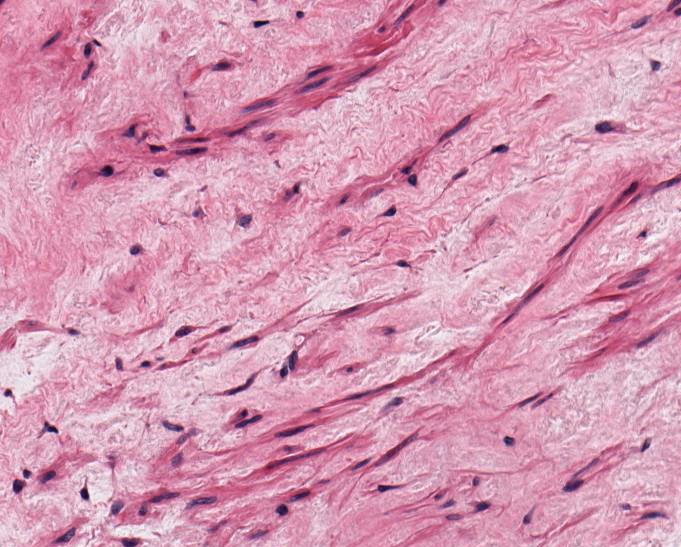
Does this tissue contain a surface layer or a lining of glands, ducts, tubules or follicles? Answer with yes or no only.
No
